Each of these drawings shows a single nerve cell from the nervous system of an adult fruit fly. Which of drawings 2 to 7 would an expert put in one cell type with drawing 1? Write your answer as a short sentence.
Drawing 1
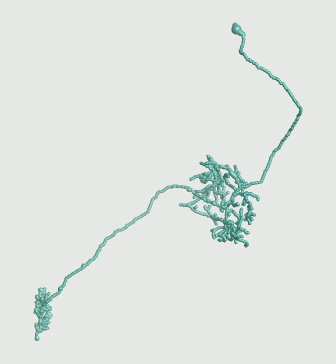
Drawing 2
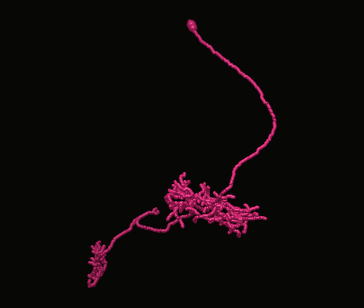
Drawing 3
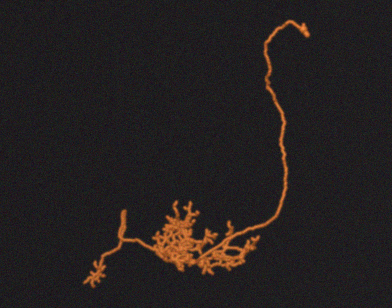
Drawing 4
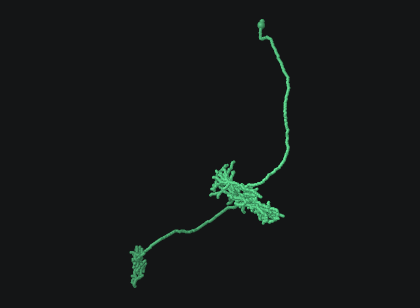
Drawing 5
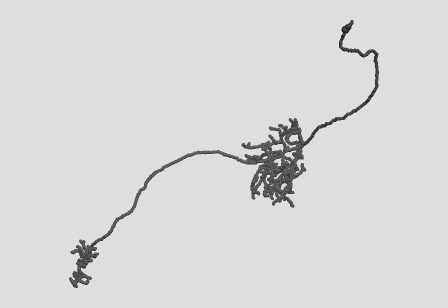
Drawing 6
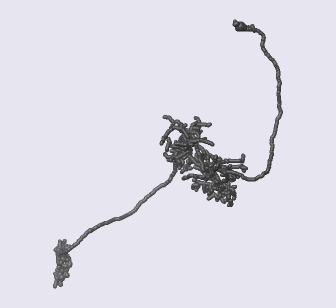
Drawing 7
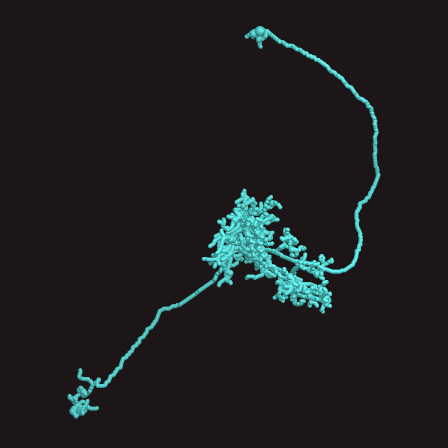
Drawing 2, drawing 4, drawing 5 and drawing 6 are of the same cell type.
